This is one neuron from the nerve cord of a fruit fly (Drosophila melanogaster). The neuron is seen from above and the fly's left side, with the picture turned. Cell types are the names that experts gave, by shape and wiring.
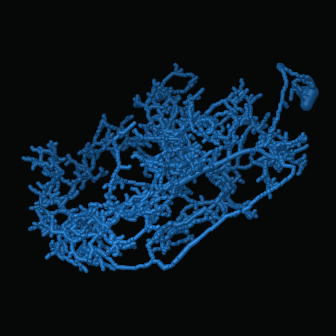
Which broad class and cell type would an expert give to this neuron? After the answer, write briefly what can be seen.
This is a nerve-cord intrinsic neuron. It is of cell type INXXX466. In this view it is wider than it is tall.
